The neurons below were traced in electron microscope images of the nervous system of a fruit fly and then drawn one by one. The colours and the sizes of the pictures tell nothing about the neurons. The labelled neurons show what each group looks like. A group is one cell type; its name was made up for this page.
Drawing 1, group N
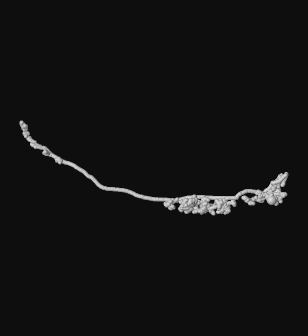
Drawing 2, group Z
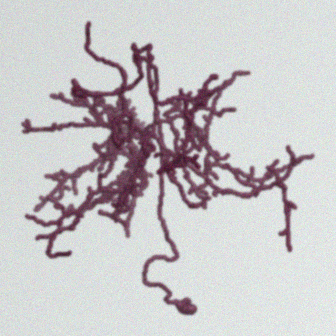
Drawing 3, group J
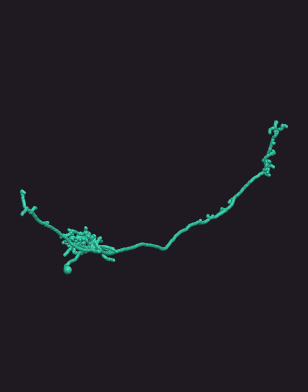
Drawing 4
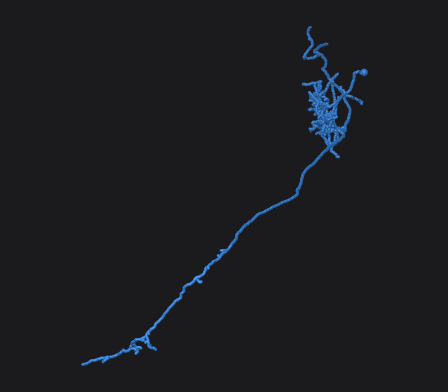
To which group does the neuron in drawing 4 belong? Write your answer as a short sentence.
It belongs to group J.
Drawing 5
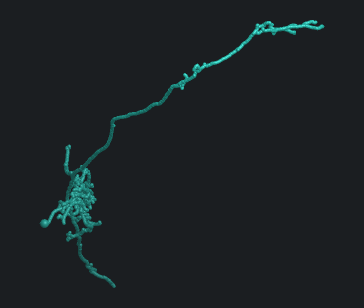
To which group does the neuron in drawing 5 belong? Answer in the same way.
It belongs to group J.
